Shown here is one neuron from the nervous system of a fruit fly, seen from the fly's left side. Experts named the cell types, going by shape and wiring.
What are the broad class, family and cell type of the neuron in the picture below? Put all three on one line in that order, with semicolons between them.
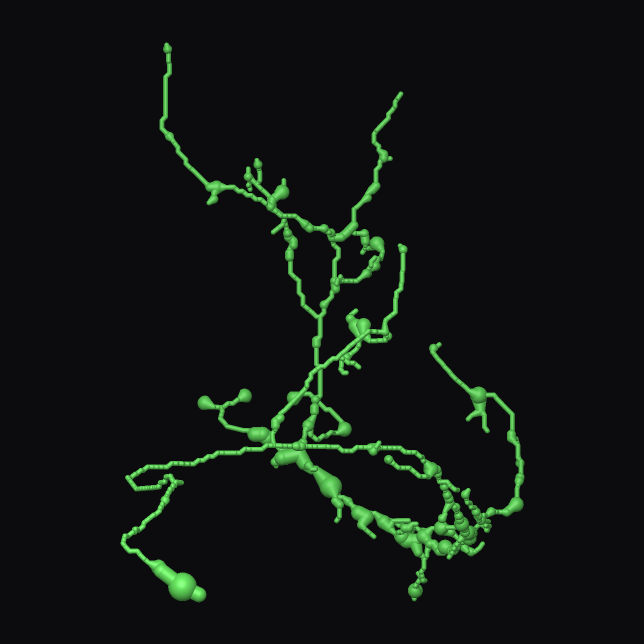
nerve-cord intrinsic neuron; hemilineage 14A; IN14A102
